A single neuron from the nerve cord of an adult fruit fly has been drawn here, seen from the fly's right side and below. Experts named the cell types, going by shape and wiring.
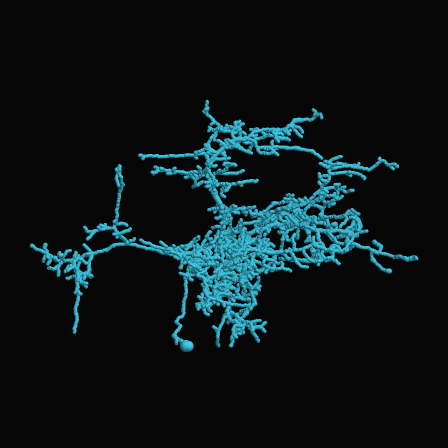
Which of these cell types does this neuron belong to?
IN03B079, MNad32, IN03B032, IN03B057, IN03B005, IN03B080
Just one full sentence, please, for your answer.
The cell type that fits this neuron is IN03B032.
